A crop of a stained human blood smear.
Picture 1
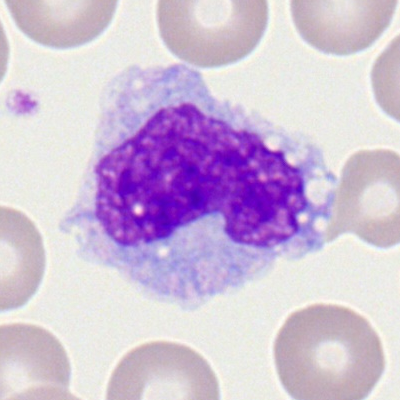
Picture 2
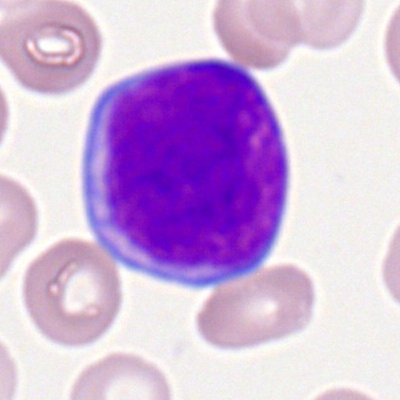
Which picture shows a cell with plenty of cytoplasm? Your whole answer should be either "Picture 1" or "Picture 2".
Picture 1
